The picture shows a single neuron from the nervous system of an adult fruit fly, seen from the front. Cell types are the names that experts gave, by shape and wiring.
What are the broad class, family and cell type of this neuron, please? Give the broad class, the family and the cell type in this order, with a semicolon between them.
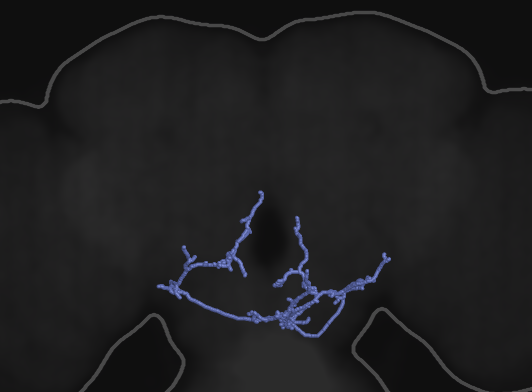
central-brain intrinsic neuron; hemilineage LB19; GNG333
